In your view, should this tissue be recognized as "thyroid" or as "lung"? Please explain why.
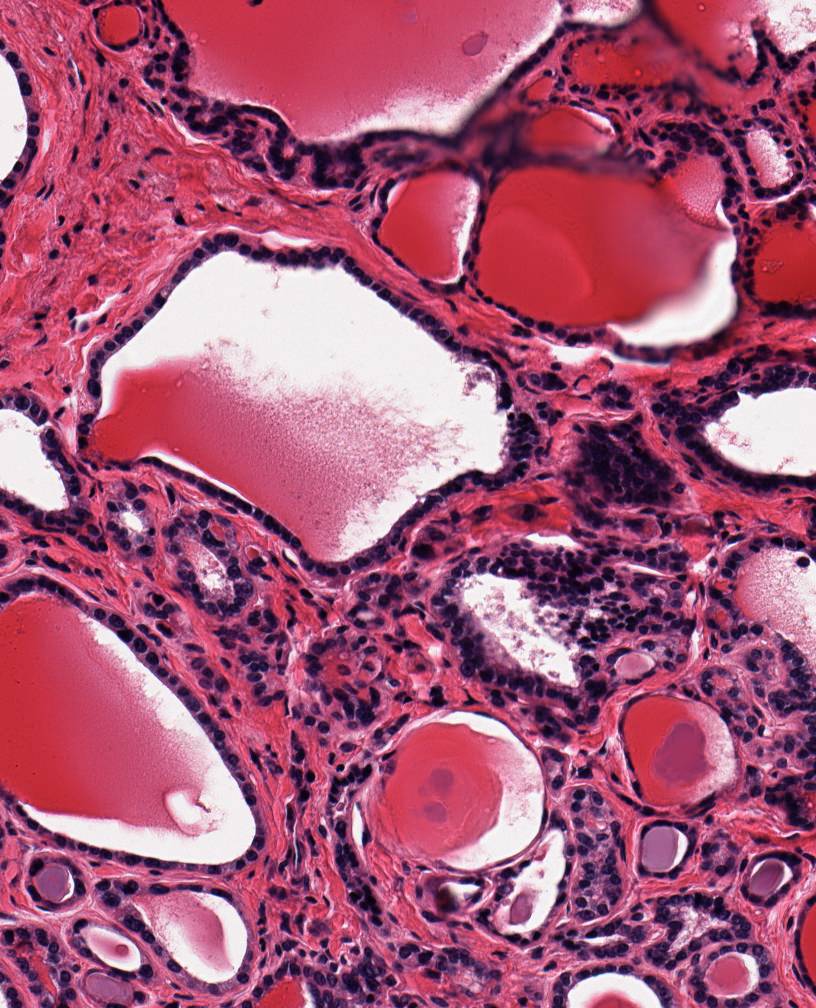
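This is thyroid. Most follicle lumens are filled with homogeneous deep pink-red colloid.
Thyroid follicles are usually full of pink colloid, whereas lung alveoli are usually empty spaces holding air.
Each follicle is lined by a single layer of flattened to low cuboidal cells with small dark round nuclei. In many large follicles, colloid pulled away from the lining leaves white empty gaps.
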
